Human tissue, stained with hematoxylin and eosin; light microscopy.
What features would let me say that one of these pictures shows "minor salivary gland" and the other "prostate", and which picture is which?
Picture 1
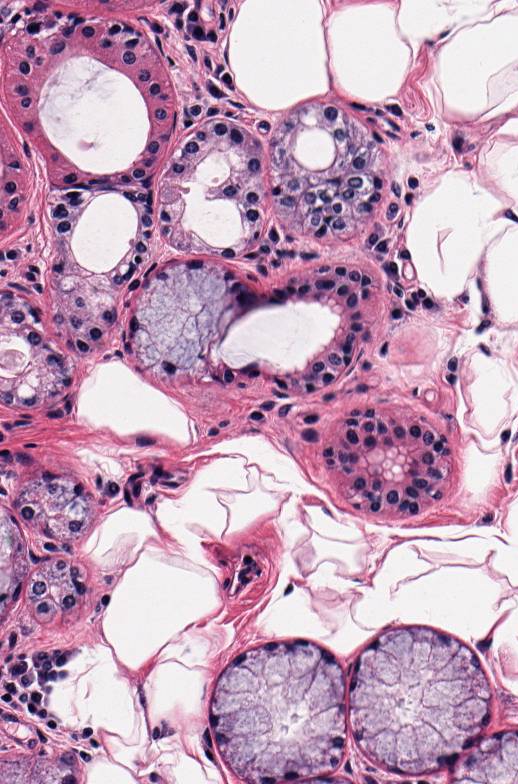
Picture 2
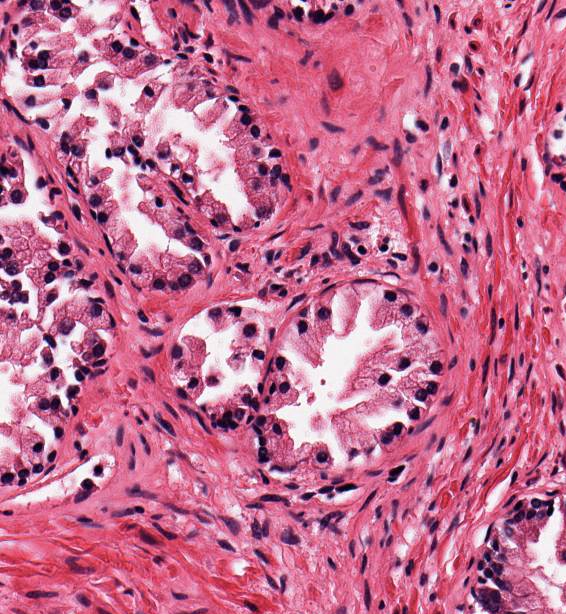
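Let me see: picture 1 is minor salivary gland, and picture 2 is prostate. In picture 1, ducts and acini fill the left and centre, while fat cells take up much of the right side and lower middle. At the bottom, the mucous acini have small, dark nuclei pressed to the cells' outer edge, and the ducts have cuboidal cells with pink cytoplasm and round nuclei. Picture 2 differs: glands with open lumens sit in pink stroma, crowded at the upper left, and the single rounded central gland has a star-shaped, jagged lumen. Their lining cells show abundant pale pink, finely granular cytoplasm and small, round, dark nuclei.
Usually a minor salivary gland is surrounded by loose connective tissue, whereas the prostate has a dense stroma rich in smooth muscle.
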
